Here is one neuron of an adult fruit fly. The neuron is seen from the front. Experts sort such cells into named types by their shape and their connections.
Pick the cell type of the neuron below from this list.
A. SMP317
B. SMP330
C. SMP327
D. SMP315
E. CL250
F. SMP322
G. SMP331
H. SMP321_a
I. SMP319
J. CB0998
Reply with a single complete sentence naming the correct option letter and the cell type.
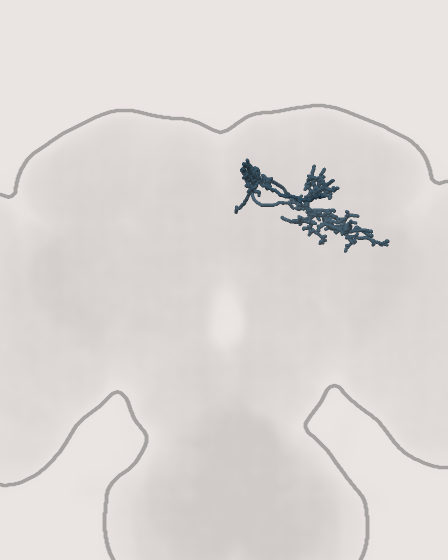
The neuron is typed as SMP327, which is listed in option C.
